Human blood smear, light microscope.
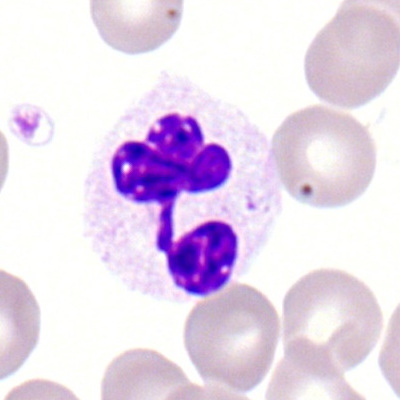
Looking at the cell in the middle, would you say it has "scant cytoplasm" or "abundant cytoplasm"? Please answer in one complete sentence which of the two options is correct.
This cell has a broad area of cytoplasm.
